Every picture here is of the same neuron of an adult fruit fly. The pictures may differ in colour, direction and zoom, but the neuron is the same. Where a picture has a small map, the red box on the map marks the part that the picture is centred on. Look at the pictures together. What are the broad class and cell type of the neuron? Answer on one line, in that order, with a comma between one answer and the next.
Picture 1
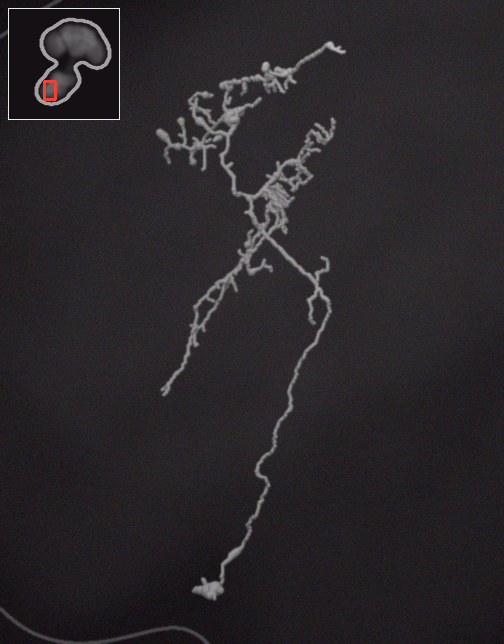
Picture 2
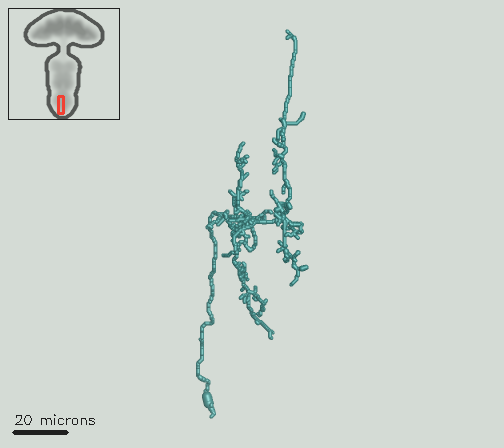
nerve-cord intrinsic neuron, INXXX426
